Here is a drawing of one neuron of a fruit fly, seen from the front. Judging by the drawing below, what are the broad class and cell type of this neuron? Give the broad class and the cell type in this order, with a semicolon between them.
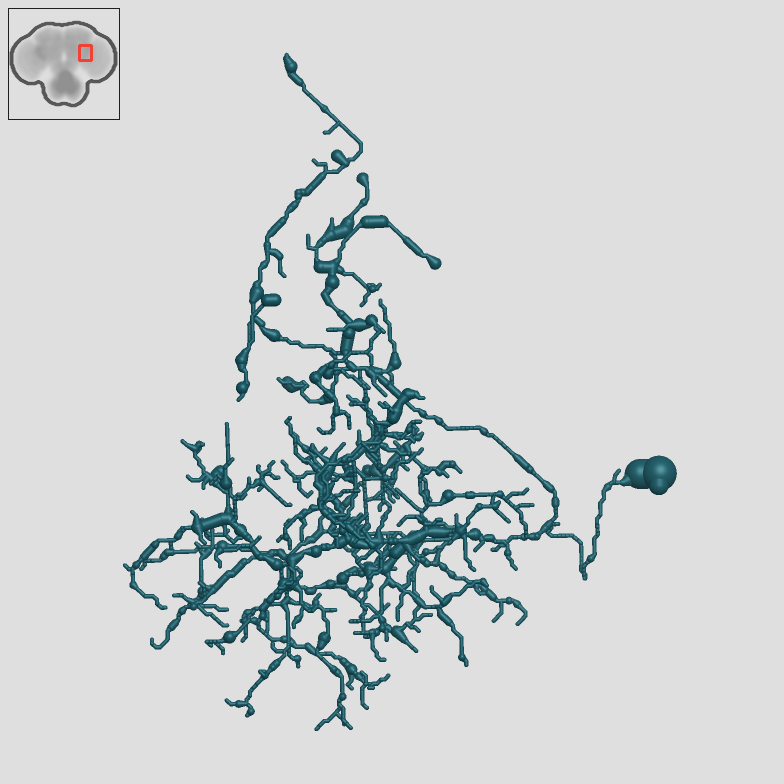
central-brain intrinsic neuron; CB2404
